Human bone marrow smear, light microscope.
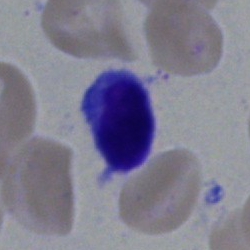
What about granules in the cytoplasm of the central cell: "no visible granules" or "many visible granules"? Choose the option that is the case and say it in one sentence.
There are no visible granules in its cytoplasm.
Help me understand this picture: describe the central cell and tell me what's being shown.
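Nearly the whole cell is nucleus, leaving a very thin cytoplasmic rim. The rim along the left edge is paler blue than the nucleus. Dense chromatin stains deep dark purple-blue, with little texture. A small pale blue knob projects from its lower edge. This is a lymphocyte.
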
